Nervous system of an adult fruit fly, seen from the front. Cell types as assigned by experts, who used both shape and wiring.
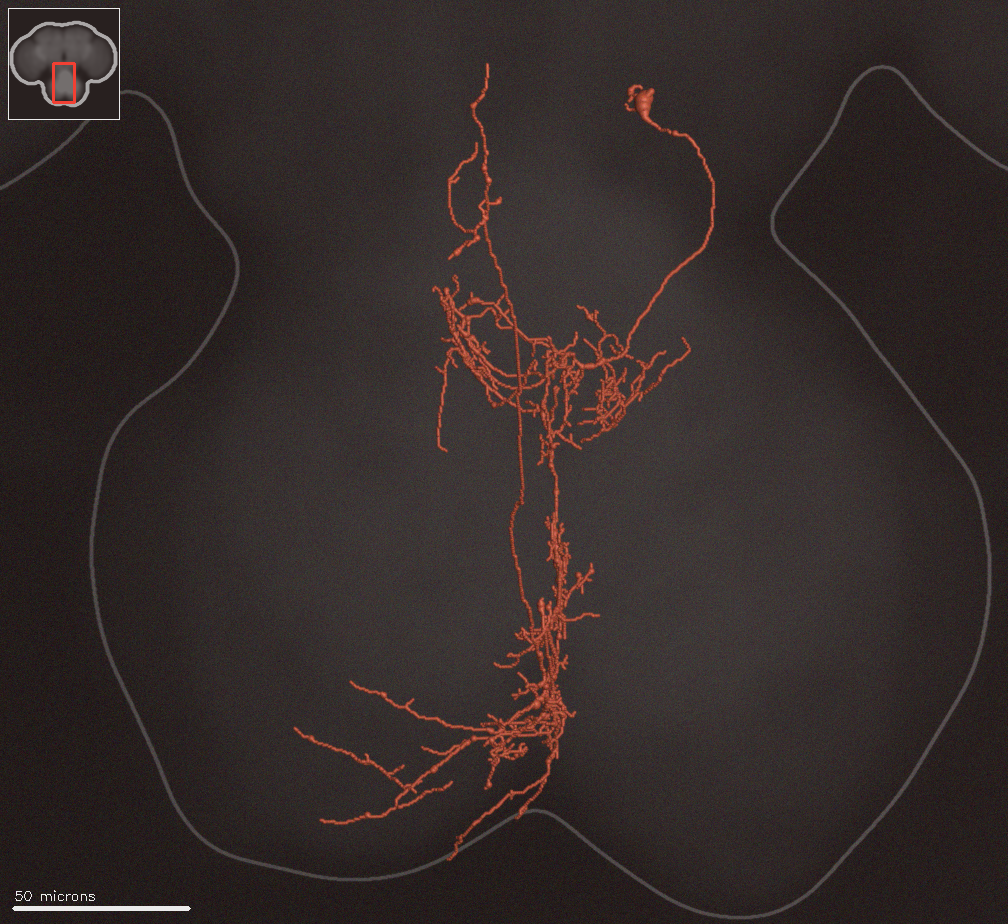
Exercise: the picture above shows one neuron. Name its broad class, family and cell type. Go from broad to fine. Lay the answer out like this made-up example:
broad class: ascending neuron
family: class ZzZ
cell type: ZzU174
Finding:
broad class: ascending neuron
family: hemilineage 09B
cell type: AN09B018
